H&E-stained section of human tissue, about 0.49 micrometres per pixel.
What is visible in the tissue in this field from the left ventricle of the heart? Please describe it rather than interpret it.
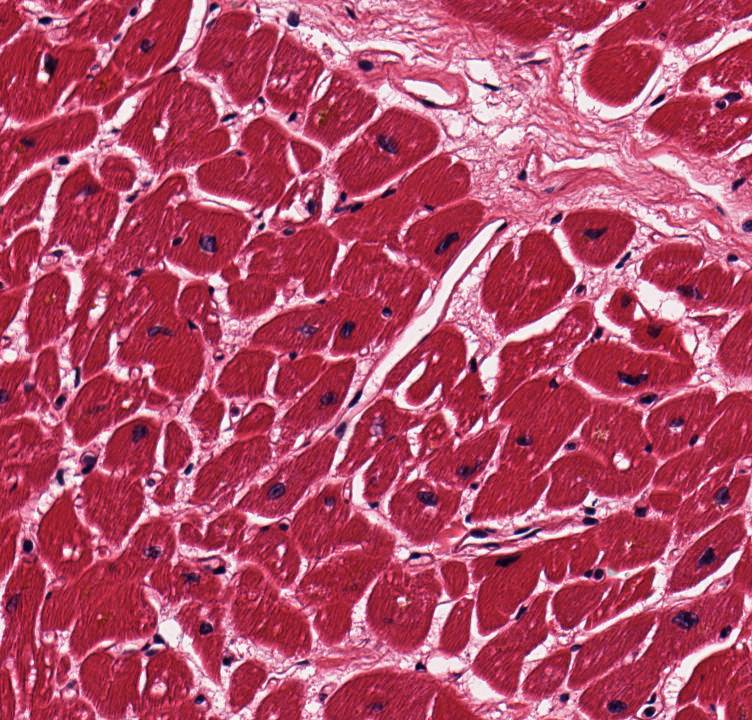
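First I notice closely packed deep red muscle fibres filling most of the field, cut mainly in cross or oblique section. Their outlines look irregular and angular, of varying size and shape. Small dark elongated nuclei sit in the thin spaces between them.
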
